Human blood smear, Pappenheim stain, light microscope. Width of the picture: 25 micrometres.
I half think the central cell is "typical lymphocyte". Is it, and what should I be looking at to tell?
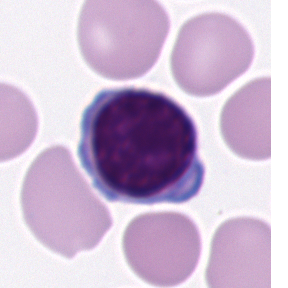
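Dense and dark purple, the chromatin lies in coarse clumps separated by slightly paler areas, and no nucleolus can be seen. The nucleus is round in outline and about 9 micrometres across. The cytoplasm forms a wider crescent on the left side of the nucleus than along its top, and it contains no granules and no vacuoles. The cell outline bulges out in a small blunt projection at the lower right. The cell is about 1.5 times as wide as a red cell that lies whole in the picture.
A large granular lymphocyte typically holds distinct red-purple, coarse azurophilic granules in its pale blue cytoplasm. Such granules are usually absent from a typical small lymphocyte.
The lack of granules here therefore speaks for typical lymphocyte and against large granular lymphocyte.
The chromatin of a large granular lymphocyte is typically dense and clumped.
The dense, clumped chromatin seen here therefore does not count against large granular lymphocyte and does not set the two names apart. Typical lymphocyte is the name that fits this cell.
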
